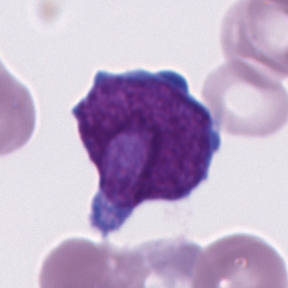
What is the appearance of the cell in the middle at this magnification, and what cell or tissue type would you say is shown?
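See how this one's outline is irregular and angular, not smoothly round. Its nucleus takes up nearly the whole cell, with a paler oval patch in the lower centre. I can't make out any distinct granules in the cytoplasm. It's a myeloblast.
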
